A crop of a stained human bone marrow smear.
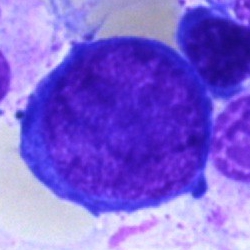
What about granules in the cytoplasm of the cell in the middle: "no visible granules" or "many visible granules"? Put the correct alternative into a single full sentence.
It is a cytoplasm without any visible granules that this cell has.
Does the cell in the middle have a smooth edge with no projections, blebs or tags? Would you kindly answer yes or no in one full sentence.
No, it is a rough edge, not a smooth one, that bounds the cell.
